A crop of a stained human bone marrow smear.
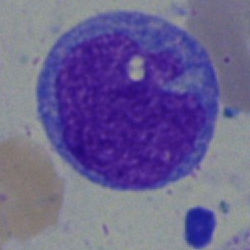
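Blast, the central cell of the smear. The nucleus fills most of the cell and bears a notch-like indentation on its upper right side. A paler patch of cytoplasm occupies this indentation. A small clear white spot overlies the upper part of the nucleus.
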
